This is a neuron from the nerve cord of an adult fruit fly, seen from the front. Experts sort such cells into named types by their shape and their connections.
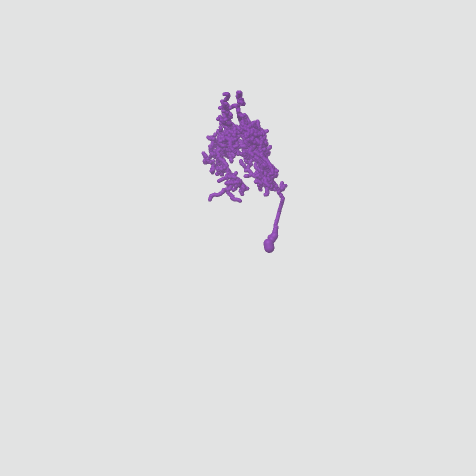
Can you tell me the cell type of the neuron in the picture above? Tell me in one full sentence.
This neuron is of the type INXXX319.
